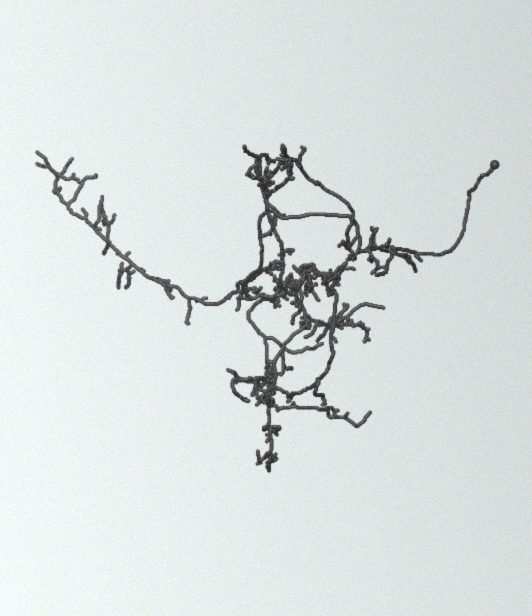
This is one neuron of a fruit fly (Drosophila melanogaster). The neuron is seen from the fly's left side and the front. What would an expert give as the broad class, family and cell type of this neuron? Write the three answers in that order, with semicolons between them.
central-brain intrinsic neuron; hemilineage DL1_ventral; VES205m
